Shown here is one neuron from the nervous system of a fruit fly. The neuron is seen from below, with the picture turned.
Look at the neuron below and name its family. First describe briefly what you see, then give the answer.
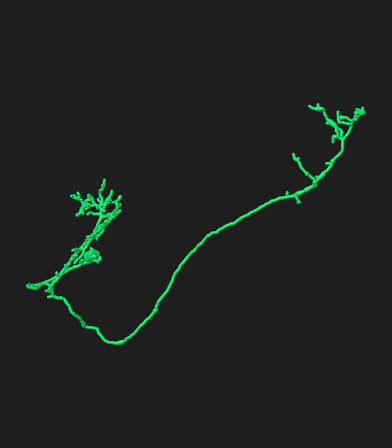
As drawn here it is wider than it is tall. It is a nerve-cord intrinsic neuron. Its family is hemilineage 19B.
